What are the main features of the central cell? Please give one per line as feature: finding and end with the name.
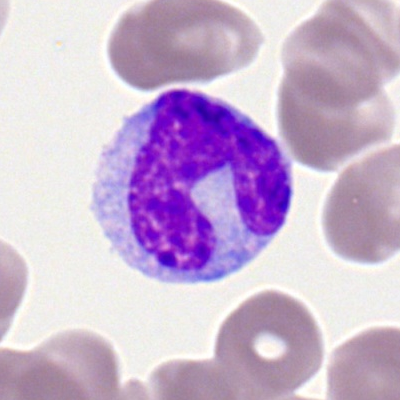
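Outline: roughly round, slightly frayed on the left.
Nucleus: folded into a horseshoe around a deep cleft.
Cleft: look, it opens downward.
Cytoplasm: widest on the left, thin along top and right.
Name: monocyte.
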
